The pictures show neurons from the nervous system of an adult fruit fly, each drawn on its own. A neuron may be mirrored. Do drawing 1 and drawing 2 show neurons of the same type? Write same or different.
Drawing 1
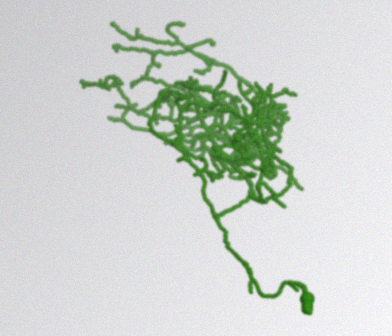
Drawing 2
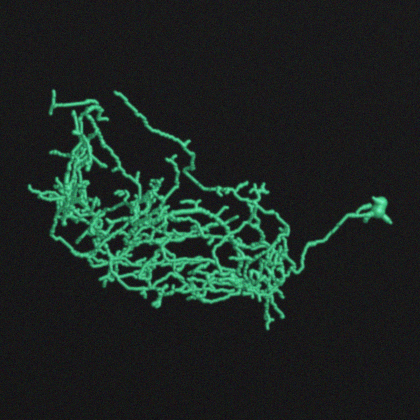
same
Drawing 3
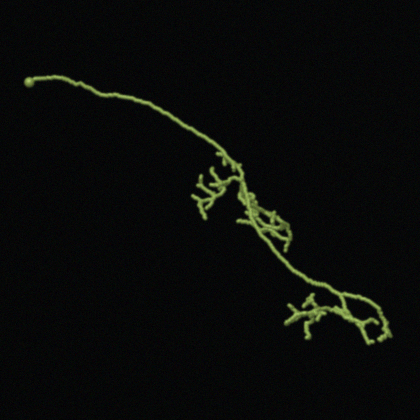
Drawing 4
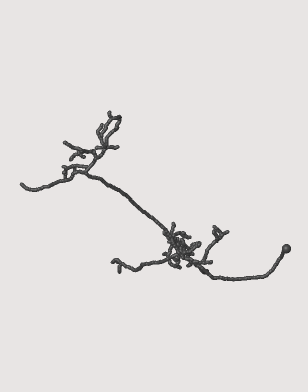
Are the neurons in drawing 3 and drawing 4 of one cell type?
same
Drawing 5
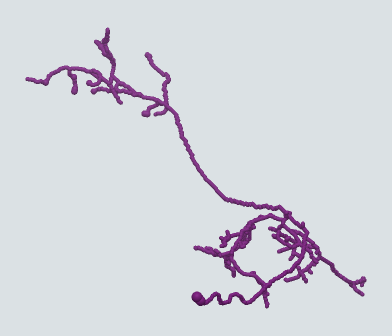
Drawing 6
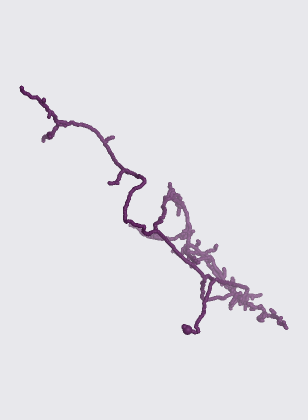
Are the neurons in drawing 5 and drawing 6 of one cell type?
different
